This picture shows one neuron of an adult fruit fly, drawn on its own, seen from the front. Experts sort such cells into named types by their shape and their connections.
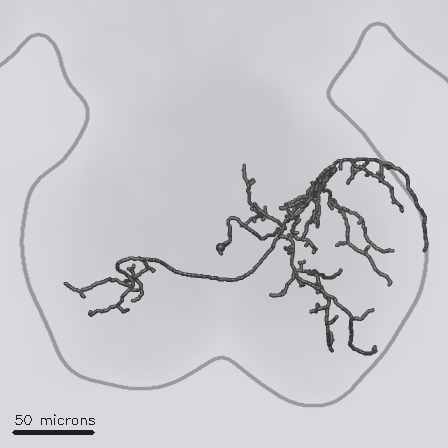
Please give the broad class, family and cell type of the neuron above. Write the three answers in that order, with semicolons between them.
nerve-cord intrinsic neuron; hemilineage 01A; IN01A041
